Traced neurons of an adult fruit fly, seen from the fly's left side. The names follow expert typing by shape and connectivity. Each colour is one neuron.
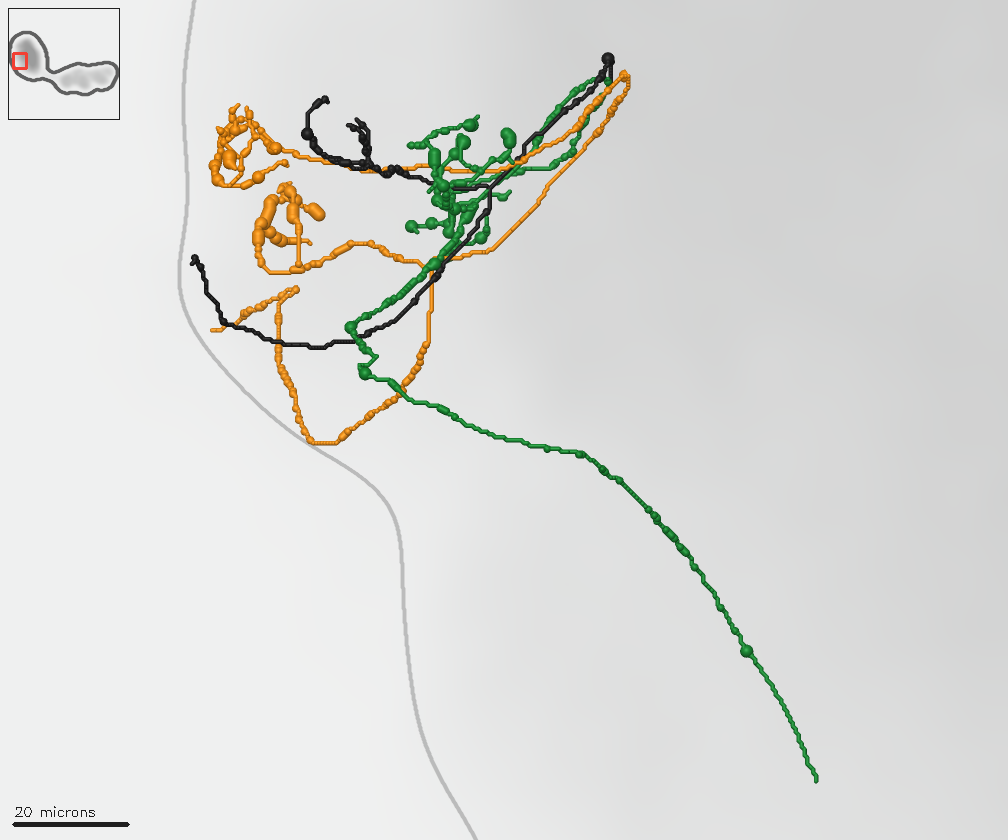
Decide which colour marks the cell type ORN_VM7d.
green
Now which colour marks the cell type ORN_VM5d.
black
